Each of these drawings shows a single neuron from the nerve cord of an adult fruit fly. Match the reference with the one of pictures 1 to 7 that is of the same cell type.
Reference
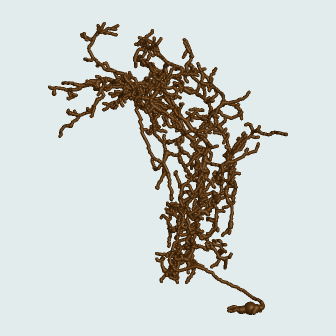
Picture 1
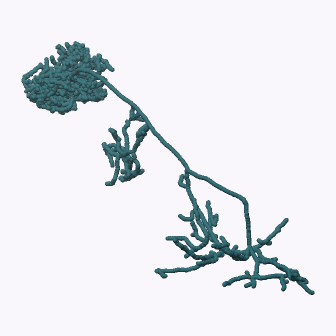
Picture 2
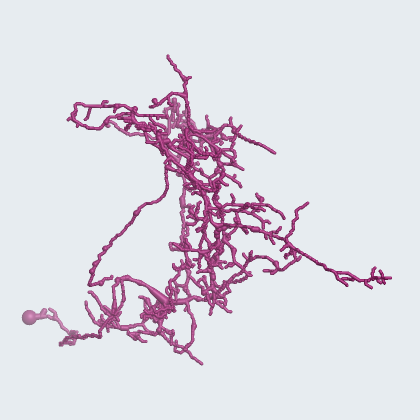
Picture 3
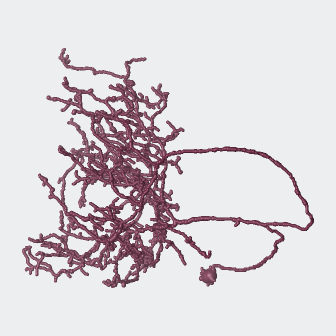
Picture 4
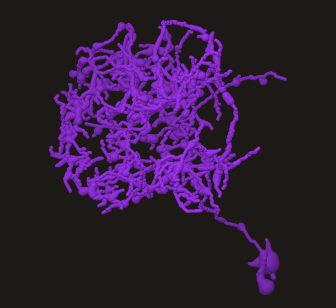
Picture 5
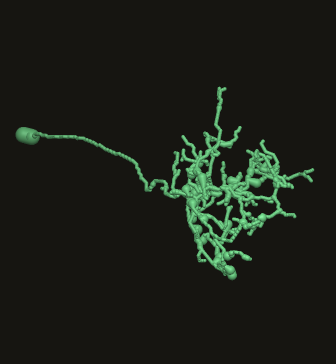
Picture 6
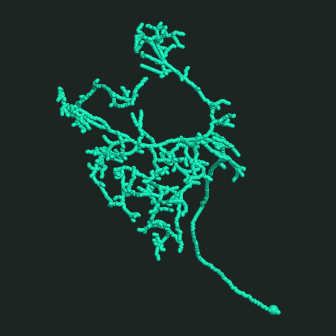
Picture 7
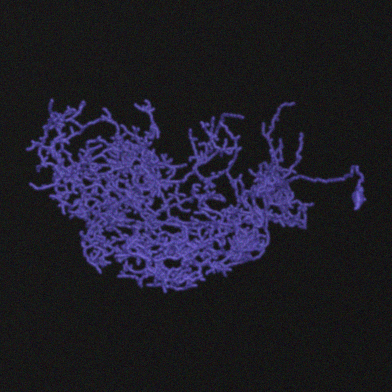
Picture 2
